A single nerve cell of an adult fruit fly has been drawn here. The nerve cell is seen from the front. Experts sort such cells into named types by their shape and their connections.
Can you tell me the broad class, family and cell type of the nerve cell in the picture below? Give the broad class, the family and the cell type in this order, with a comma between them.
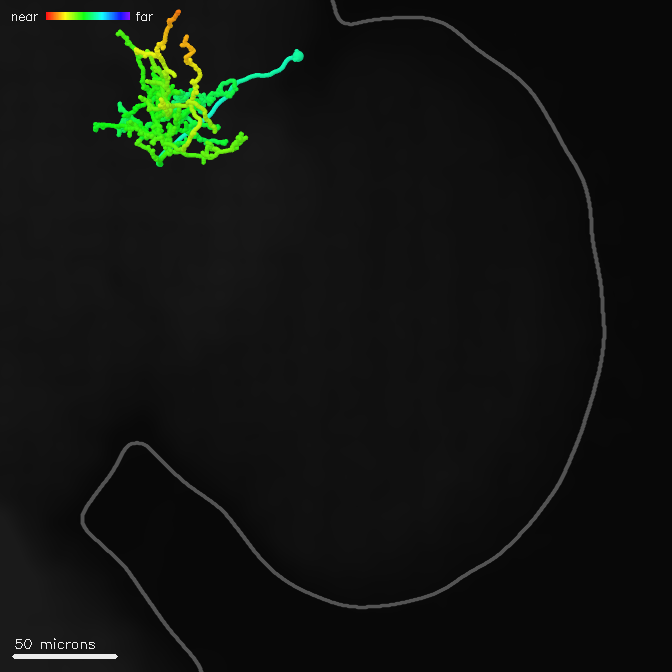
central-brain intrinsic neuron, hemilineage VLPp&l1_anterior, PLP086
